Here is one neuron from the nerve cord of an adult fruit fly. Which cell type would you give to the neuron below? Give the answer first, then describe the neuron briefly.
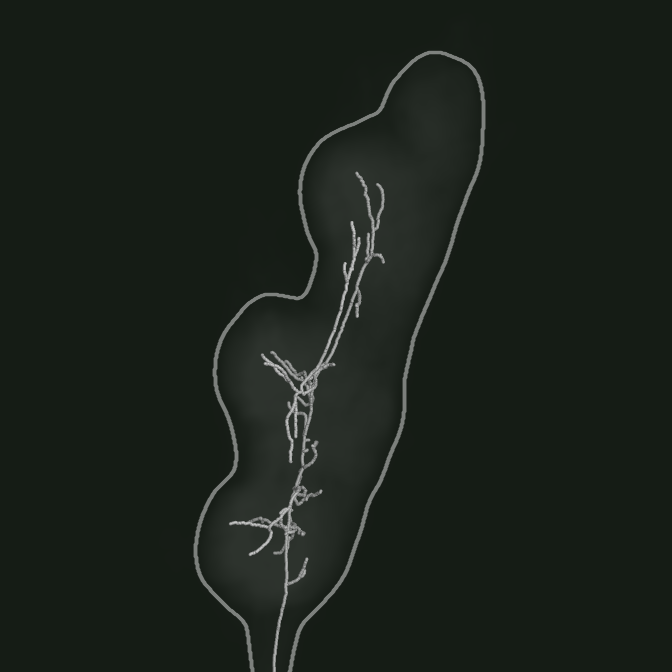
The cell type is DNpe006. This is a descending neuron. The drawing shows no cell body. As drawn here it is more than twice as tall as it is wide.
